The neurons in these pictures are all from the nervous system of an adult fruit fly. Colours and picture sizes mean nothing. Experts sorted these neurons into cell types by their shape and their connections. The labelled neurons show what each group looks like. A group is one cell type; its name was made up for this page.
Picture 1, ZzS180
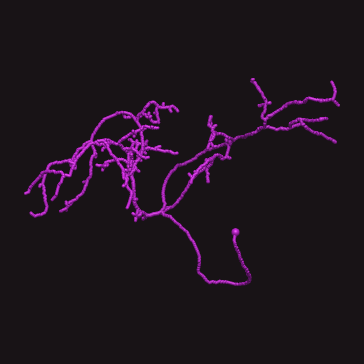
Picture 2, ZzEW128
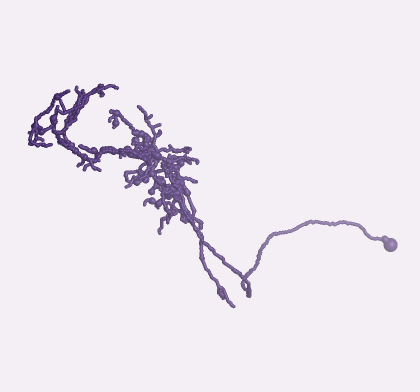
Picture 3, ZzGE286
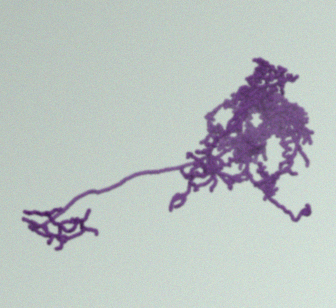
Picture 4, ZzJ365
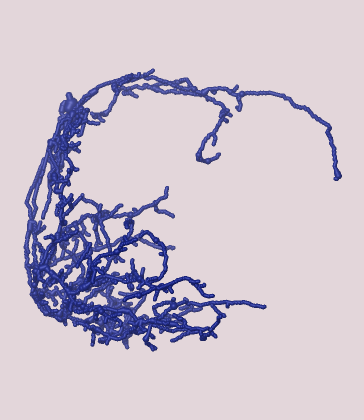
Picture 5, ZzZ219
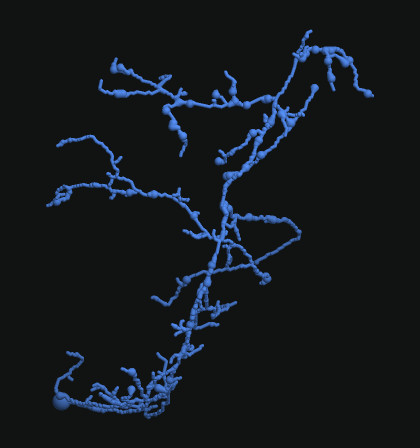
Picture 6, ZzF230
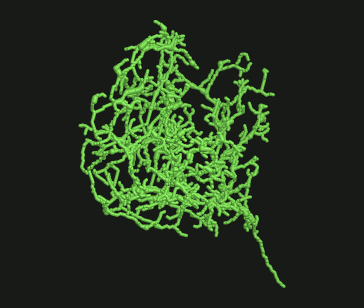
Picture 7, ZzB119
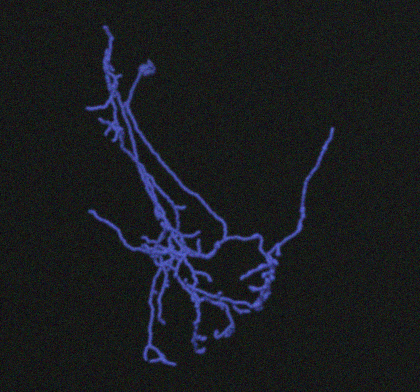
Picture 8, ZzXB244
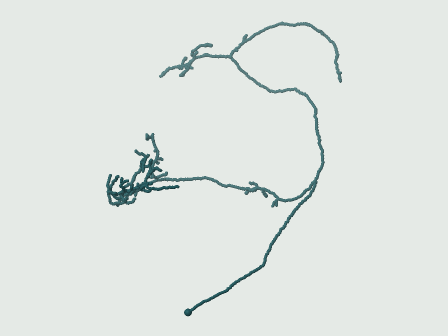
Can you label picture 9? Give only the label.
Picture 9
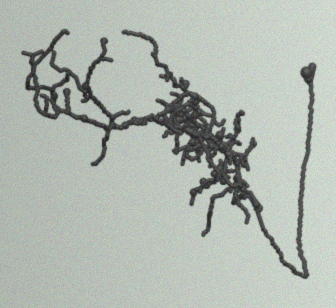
ZzEW128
